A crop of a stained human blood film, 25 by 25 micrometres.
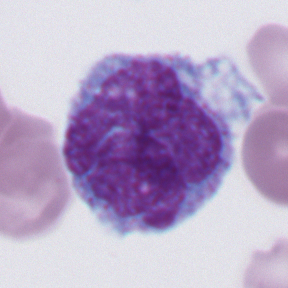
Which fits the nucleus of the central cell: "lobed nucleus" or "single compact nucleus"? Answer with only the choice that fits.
Lobed nucleus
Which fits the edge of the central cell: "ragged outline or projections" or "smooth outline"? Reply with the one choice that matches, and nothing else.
Ragged outline or projections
